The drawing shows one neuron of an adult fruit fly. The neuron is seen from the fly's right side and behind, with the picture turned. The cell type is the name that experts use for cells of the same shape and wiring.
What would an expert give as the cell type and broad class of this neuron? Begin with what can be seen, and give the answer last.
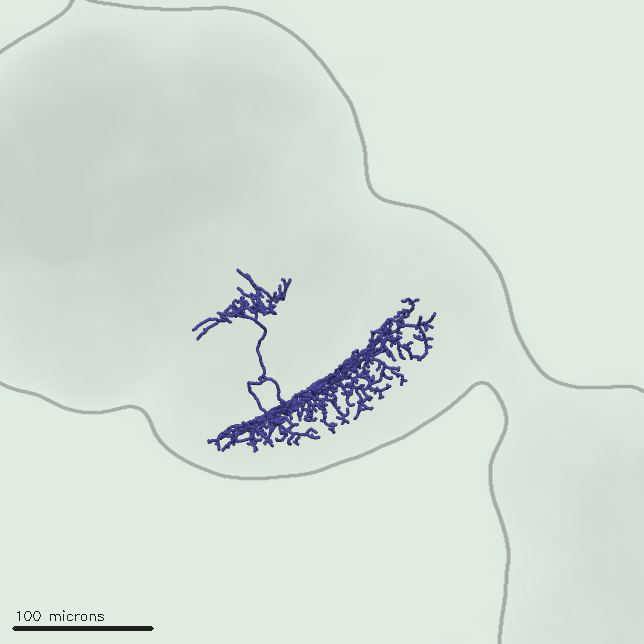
From left to right in the picture it spans about 180 microns. In this view it is wider than it is tall. The cell type is HST. It is a visual projection neuron.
